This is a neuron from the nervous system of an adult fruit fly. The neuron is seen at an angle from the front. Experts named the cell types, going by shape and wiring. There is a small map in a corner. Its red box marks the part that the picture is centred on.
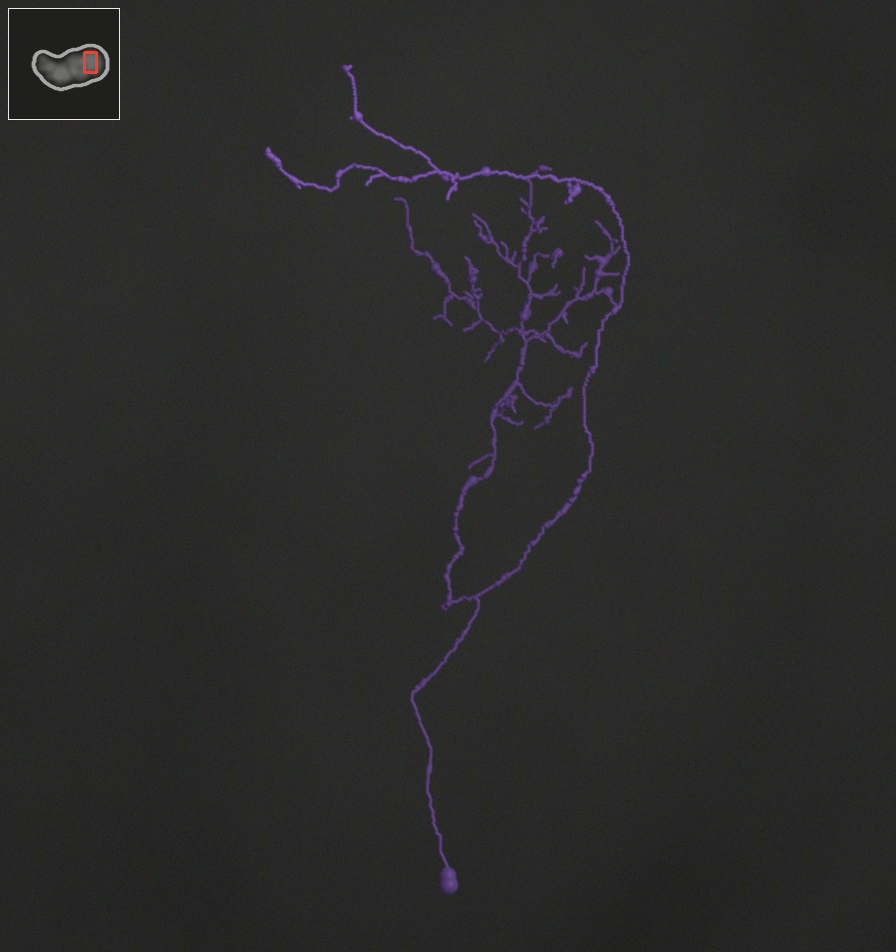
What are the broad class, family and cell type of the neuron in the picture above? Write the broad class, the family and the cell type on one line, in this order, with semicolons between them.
visual projection neuron; LoVP; LoVP2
